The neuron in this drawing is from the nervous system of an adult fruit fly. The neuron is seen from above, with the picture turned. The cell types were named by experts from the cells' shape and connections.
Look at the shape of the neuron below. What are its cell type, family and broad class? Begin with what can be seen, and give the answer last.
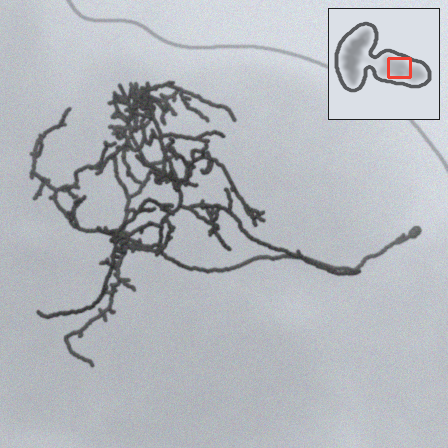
It is in the nerve cord and does not reach the brain. The cell body is on the right of the picture. Dozens of branch ends can be seen. It is of cell type IN12A044. Its family is hemilineage 12A. This is a nerve-cord intrinsic neuron.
